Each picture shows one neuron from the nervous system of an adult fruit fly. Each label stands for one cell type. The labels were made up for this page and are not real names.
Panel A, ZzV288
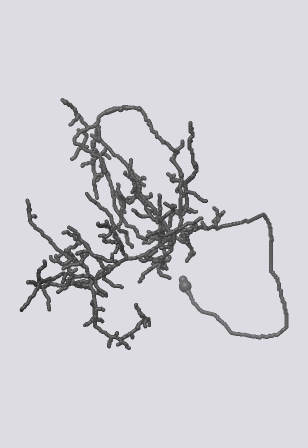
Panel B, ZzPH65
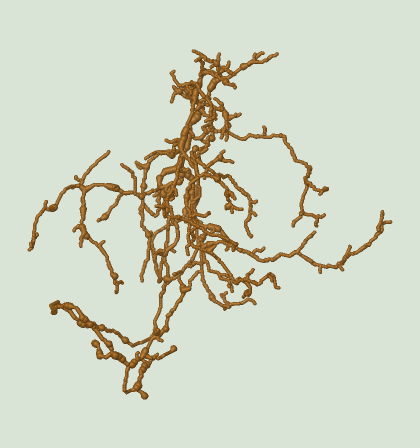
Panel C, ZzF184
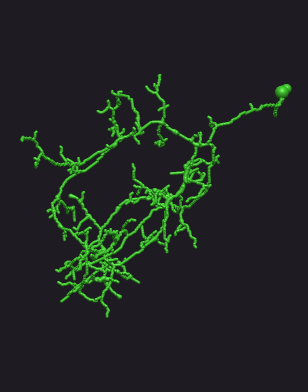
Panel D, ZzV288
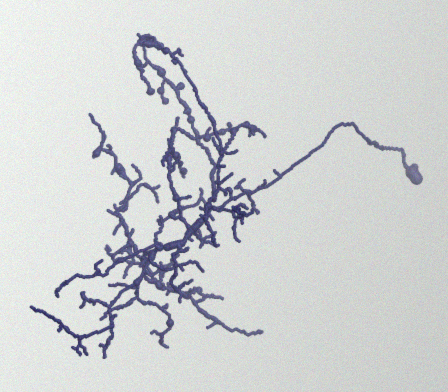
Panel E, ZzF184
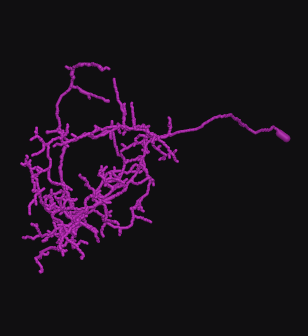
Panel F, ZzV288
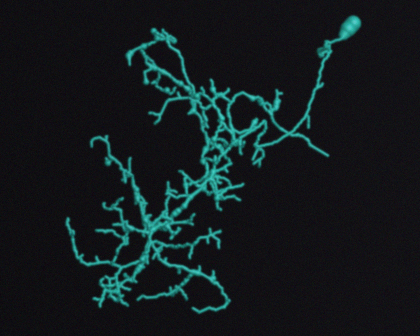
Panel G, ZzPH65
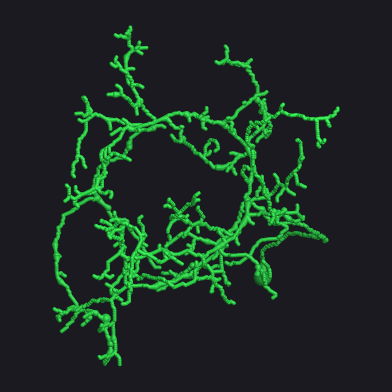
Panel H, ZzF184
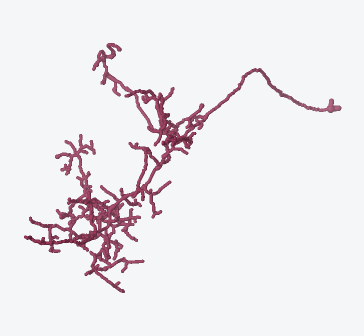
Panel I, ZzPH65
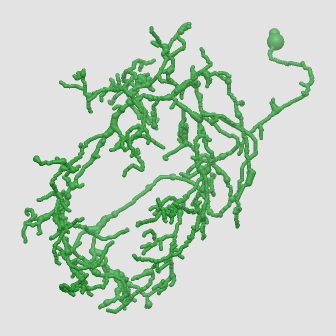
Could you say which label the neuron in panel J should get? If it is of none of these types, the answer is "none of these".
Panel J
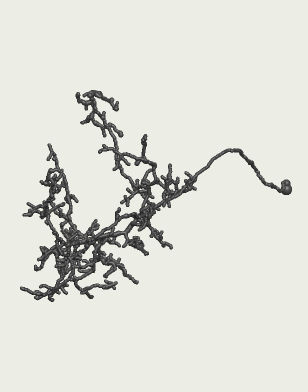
ZzF184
